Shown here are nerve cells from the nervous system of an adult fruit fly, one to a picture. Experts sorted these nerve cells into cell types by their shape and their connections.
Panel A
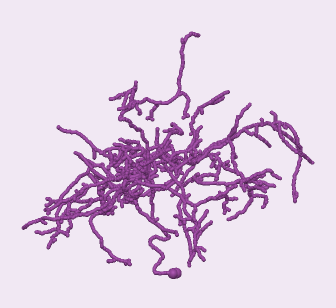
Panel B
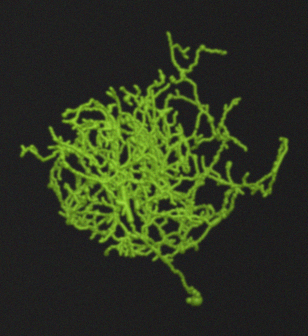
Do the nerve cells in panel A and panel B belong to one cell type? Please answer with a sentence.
They are of different cell types.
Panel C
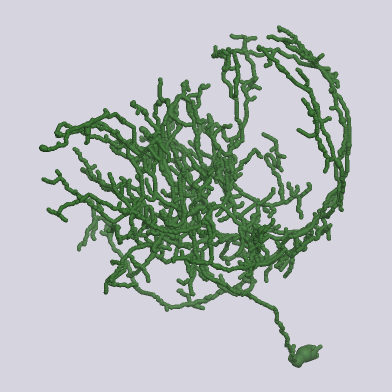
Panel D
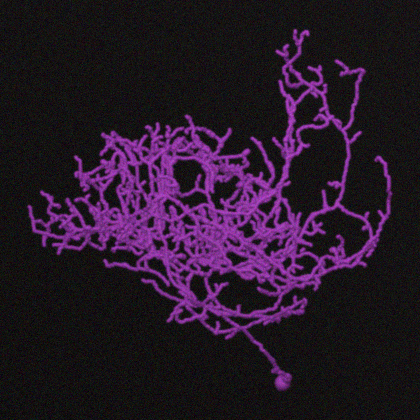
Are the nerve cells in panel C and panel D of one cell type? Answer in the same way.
They are of the same cell type.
